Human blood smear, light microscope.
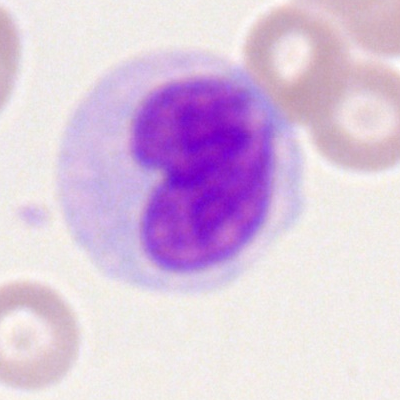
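Monocyte at the centre of a stained human blood smear, light microscope. The outline is round and smooth, and the kidney-shaped nucleus has its notch facing left. Abundant pale blue-grey cytoplasm shows no coarse dark granules.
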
